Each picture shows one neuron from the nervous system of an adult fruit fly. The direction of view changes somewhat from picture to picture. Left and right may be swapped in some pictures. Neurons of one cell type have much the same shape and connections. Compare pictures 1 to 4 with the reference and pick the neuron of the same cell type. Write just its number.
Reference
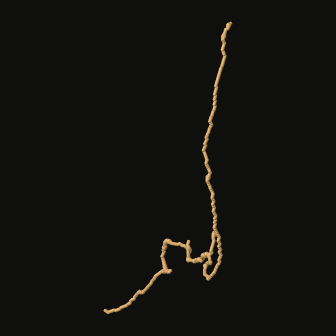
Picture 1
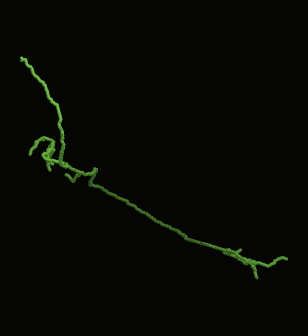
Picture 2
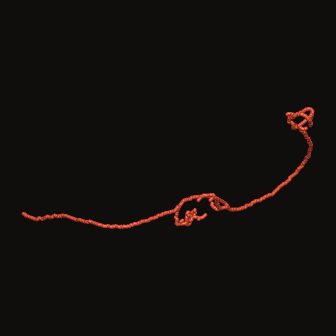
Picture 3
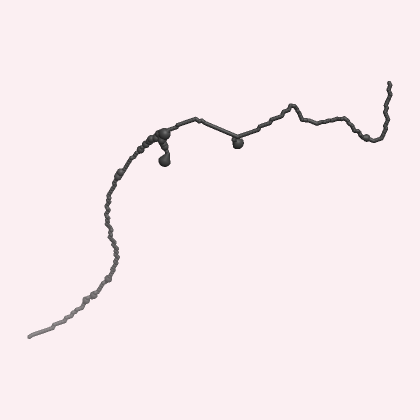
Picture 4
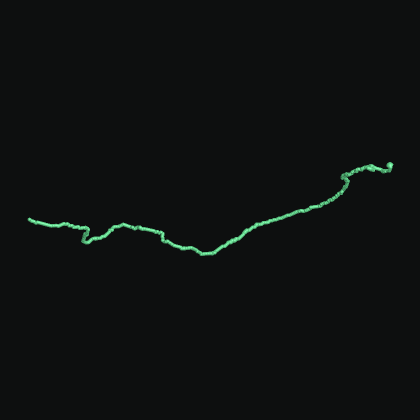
4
